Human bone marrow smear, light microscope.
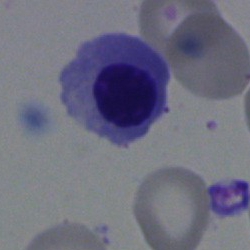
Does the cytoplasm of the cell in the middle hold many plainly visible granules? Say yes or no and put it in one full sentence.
No, the cytoplasm of this cell holds no visible granules.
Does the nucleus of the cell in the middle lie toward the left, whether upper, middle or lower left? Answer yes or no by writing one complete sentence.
No, the nucleus is not toward the left; it lies toward the right.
